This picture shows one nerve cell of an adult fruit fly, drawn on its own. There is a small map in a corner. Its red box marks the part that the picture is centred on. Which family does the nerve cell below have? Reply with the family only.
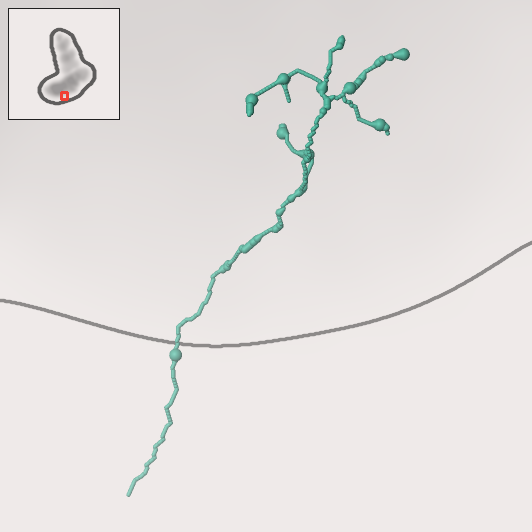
class olfactory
